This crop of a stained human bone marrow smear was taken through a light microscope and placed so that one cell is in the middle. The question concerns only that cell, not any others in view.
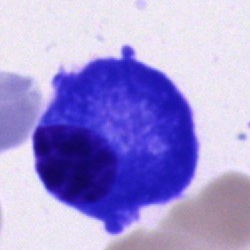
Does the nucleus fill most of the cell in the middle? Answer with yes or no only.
No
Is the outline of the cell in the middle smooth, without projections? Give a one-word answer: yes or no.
No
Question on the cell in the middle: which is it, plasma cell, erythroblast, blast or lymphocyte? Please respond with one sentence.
By type, the central cell of the crop is a plasma cell.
